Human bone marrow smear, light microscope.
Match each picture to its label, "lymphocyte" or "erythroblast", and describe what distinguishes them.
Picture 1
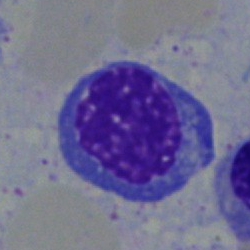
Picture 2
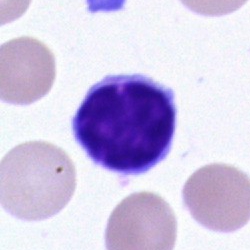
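In picture 1 you are looking at an erythroblast, and in picture 2 at a lymphocyte. Start with the chromatin: in both it is dark purple and coarsely clumped, but in picture 1 small pale gaps lie between the clumps, while in picture 2 it is dense. Now turn to the cytoplasm of the erythroblast, whose rim is wider on the right of the nucleus than on the left, with a paler zone lying beside the nucleus on that right side. In the lymphocyte, the nucleus fills nearly the whole of a roughly round cell, leaving only a scant rim of pale bluish cytoplasm, mostly along the top edge.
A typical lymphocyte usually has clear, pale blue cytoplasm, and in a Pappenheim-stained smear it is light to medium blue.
Neither cell shows granules in its cytoplasm, and no nucleoli can be seen in the lymphocyte's nucleus.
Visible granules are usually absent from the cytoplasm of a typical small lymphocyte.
Part of another nucleated cell lies at the right edge of picture 1.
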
